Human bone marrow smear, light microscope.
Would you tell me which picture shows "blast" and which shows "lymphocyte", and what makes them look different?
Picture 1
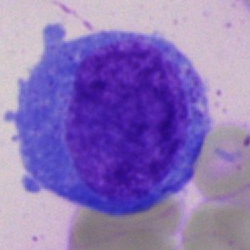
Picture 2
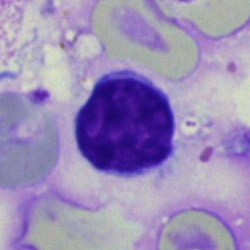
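Of the two, the blast appears in picture 1 and the lymphocyte in picture 2. Both cells are roughly round: the blast broadly so, with small rounded blebs projecting from its left edge, the lymphocyte with a slightly bumpy edge. The nucleus of the blast lies off-centre toward the right, and its chromatin is finely stippled rather than coarsely clumped.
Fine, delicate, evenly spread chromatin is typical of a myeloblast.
The blast has deep blue cytoplasm, whereas little or no cytoplasm is visible around the lymphocyte's nucleus.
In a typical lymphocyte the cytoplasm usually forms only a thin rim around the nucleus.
The lymphocyte shows no nucleoli and no granules.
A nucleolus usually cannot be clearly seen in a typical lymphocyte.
Pale red cells lie against the lower right of the blast, and the lymphocyte image is slightly soft in focus.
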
